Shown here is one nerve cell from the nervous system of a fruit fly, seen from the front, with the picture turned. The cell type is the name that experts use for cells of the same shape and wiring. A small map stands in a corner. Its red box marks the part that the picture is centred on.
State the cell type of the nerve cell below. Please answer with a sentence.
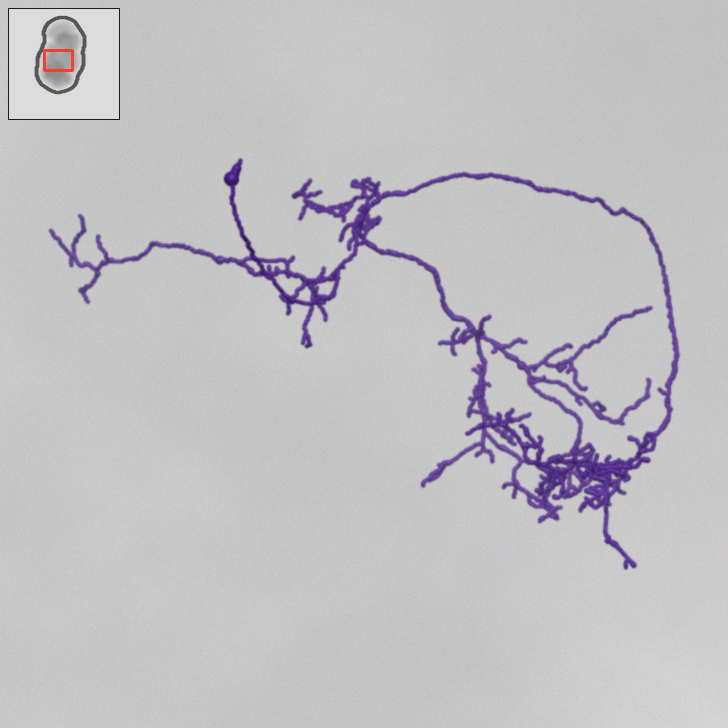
The cell type is CB0682.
